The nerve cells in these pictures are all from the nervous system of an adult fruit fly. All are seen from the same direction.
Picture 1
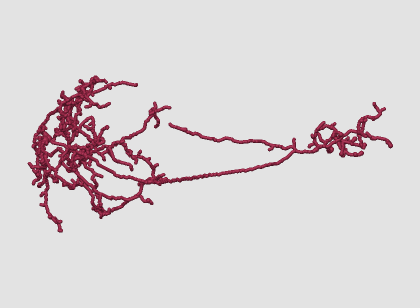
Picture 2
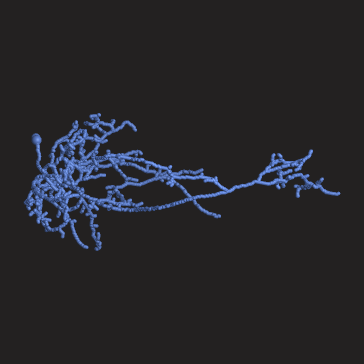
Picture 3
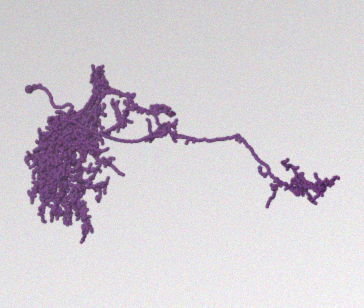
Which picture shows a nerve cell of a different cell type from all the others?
Picture 3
